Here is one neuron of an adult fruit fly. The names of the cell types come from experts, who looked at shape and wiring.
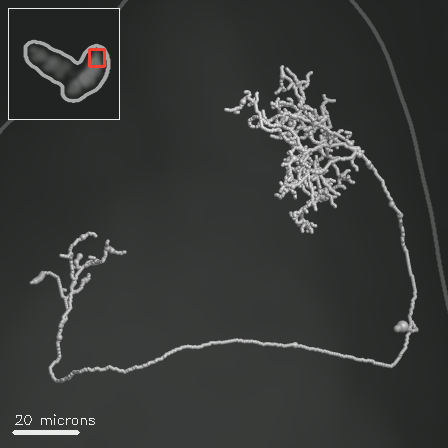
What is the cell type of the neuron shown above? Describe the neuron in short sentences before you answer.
The cell body is at the lower right of the picture. From left to right in the picture it spans about 120 microns. The picture shows dozens of branch ends. This is an optic-lobe intrinsic neuron. The cell type is MeLo2.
